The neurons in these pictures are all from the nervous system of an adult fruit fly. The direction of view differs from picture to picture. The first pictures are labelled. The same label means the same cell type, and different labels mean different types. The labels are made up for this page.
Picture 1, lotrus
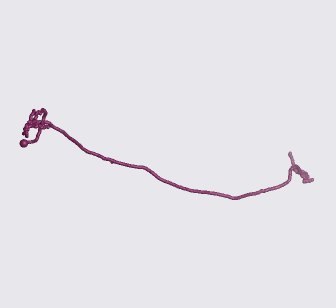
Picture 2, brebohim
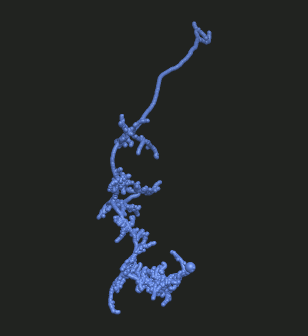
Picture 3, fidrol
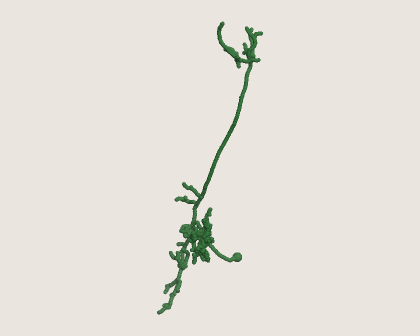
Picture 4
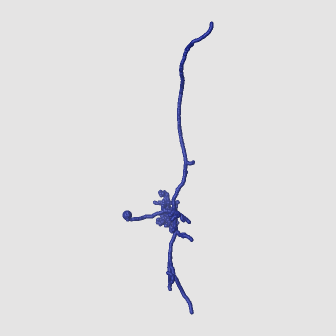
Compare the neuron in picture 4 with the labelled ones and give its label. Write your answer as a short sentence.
It belongs to fidrol.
